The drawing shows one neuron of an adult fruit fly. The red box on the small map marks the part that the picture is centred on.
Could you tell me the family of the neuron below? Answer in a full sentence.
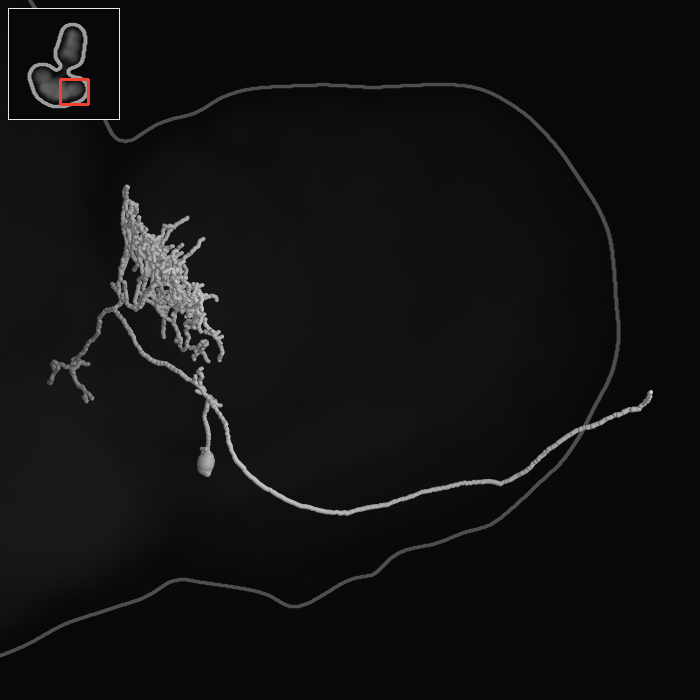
The family is Lat.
